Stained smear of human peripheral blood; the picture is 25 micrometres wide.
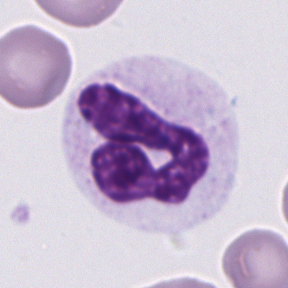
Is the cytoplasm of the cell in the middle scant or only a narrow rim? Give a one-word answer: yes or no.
No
